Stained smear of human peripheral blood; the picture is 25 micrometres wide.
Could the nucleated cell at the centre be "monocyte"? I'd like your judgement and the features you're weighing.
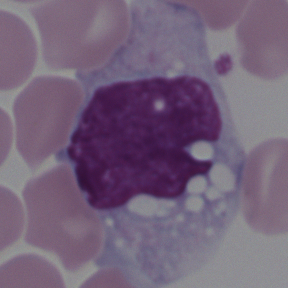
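Verdict: monocyte; the name holds. Cytoplasm abundant and pale grey-blue, with several clear vacuoles clustered to the lower right of the nucleus.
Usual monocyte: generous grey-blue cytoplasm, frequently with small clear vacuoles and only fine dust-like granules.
No coarse, distinctly coloured granules present, which weighs against atypical promyelocyte.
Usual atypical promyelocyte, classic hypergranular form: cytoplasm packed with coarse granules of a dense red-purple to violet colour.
Also noted: outline irregular, elongated top to bottom, not round; nucleus irregular, notched on its lower right side, about 14 by 12 micrometres; small purple fragment just outside the upper right edge.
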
